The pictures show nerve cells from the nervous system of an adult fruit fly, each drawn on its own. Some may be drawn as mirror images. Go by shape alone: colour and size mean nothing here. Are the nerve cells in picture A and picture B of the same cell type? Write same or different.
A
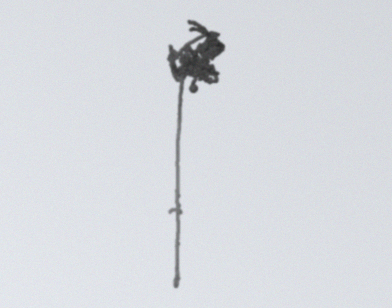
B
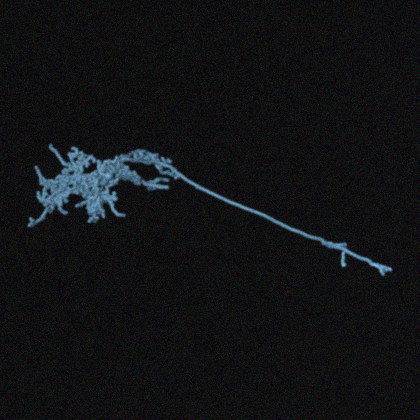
same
